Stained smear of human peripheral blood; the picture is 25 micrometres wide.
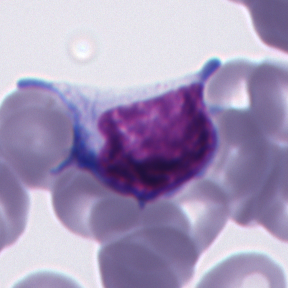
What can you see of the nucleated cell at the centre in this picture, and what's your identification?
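Abundant cytoplasm, lying mostly above and to the left of the nucleus. Pale, deepening to blue along the cell's margins. No vacuoles. No nucleolus seen in the nucleus. Typical lymphocyte.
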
